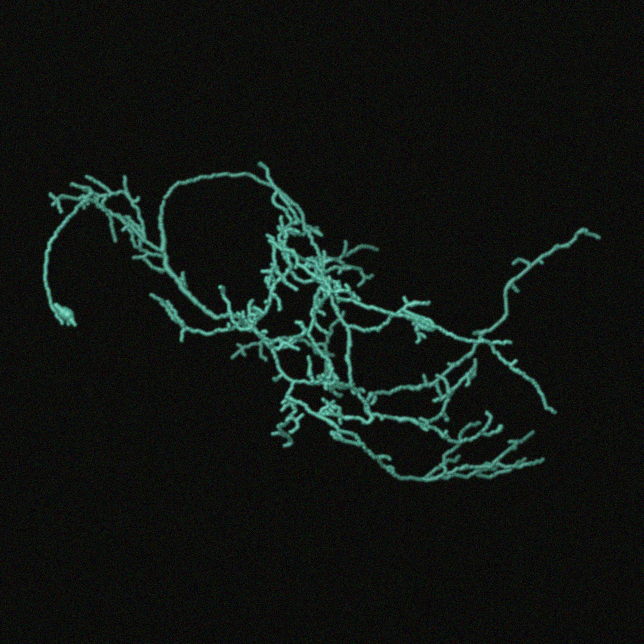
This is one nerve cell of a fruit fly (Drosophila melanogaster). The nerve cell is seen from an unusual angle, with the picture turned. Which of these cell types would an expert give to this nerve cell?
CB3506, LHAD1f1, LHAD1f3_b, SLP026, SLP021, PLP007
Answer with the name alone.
SLP021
